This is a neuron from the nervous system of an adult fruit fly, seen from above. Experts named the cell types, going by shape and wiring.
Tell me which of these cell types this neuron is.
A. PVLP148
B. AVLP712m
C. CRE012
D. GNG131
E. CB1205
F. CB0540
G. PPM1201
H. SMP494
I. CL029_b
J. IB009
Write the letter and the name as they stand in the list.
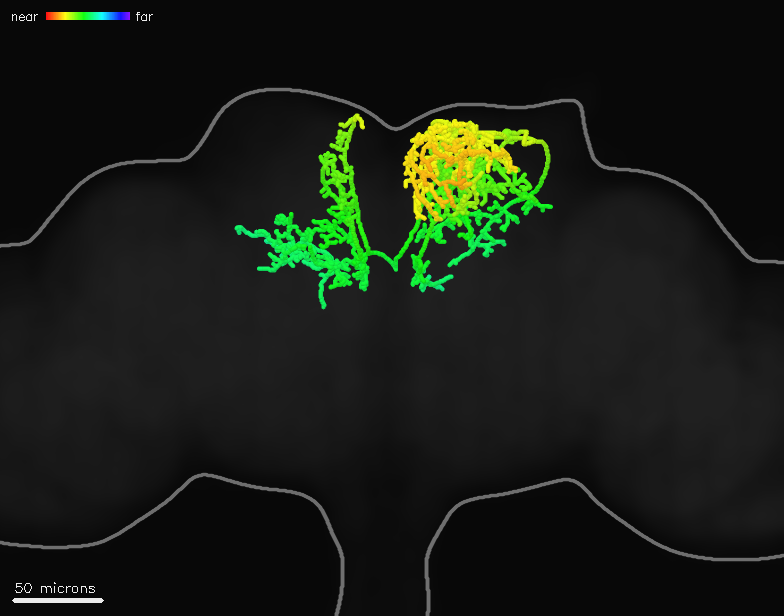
C. CRE012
